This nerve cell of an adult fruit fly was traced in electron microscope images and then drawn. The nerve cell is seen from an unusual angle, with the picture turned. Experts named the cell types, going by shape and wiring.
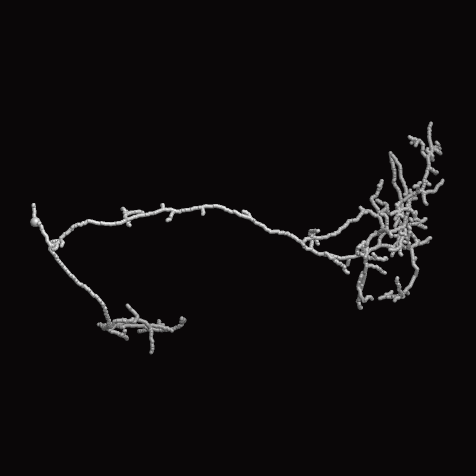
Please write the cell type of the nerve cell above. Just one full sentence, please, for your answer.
To this nerve cell applies the cell type name MeLo3b.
